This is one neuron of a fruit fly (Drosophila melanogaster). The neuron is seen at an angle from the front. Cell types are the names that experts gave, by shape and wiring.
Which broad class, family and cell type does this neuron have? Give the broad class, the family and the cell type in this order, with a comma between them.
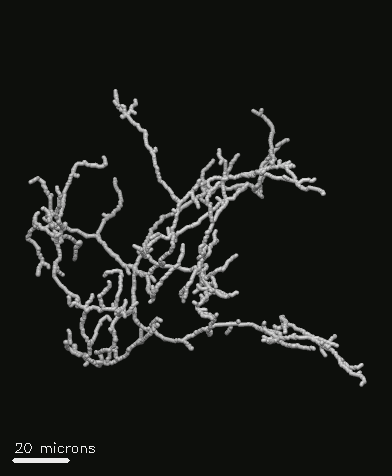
nerve-cord intrinsic neuron, hemilineage 20A.22A, IN20A.22A013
